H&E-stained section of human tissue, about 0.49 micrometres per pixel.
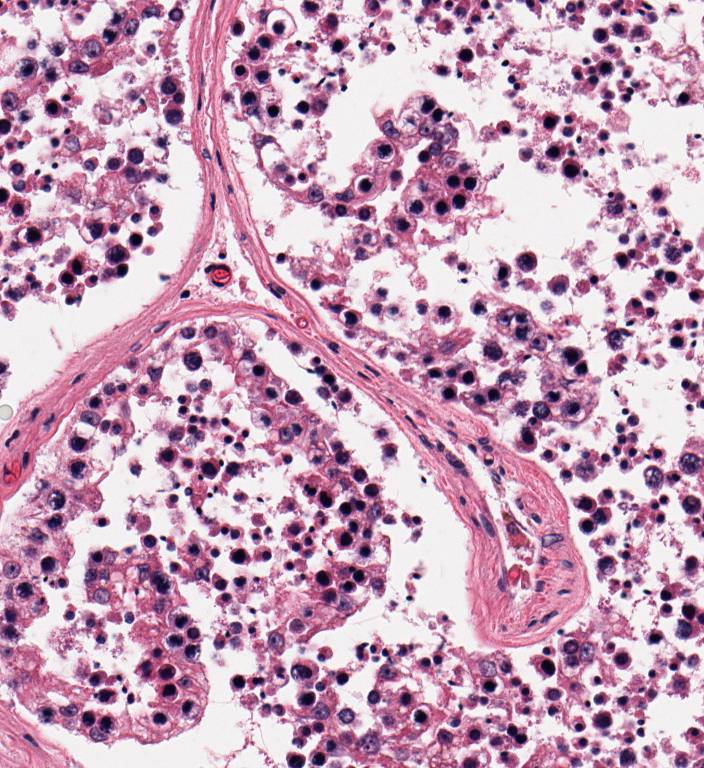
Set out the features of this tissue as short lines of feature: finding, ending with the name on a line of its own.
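Dividing walls: parallel pink fibres, flattened elongated dark nuclei along each
Compartments: many rounded cells, nuclei small and densely black to larger and paler purple
Stroma: scant, thin fibrous walls only, no broad loose bands
Fat cells: none seen
Name: testis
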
